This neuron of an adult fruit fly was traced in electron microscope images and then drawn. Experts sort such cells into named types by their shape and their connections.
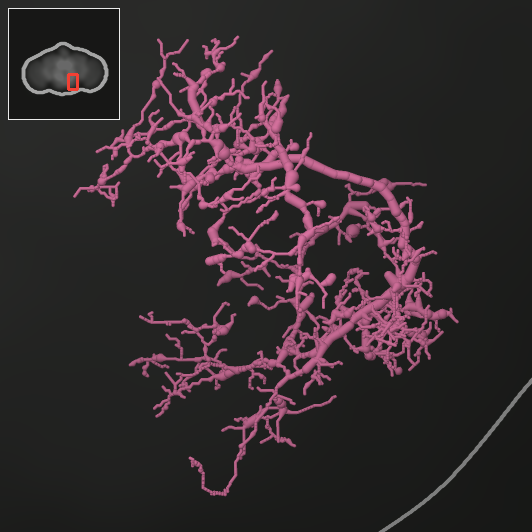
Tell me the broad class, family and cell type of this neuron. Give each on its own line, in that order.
nerve-cord intrinsic neuron
hemilineage 13A
IN13A021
